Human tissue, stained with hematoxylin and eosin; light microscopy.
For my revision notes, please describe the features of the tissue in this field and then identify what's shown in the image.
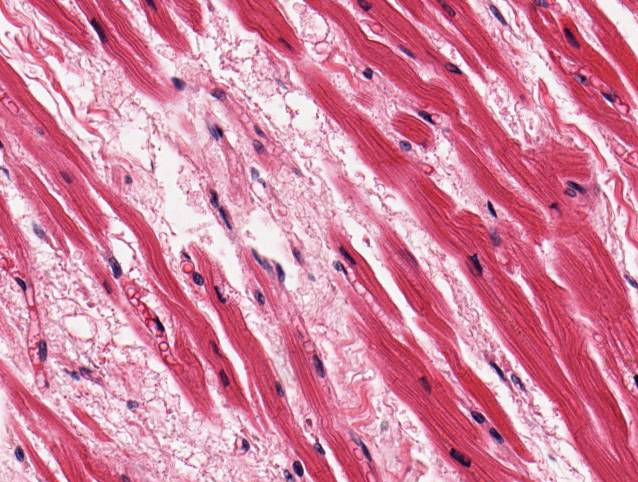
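Muscle fibres: deeply eosinophilic cytoplasm, fine longitudinal lines. Nuclei elongated, dark, central. Some fibres branch and merge with neighbours, clearest on right. Pale, loose, wispy pink material between fibres, widening into broad band through centre and left. Tissue: atrial appendage of the heart.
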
